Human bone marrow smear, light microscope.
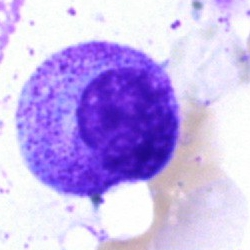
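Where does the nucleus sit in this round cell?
Off-centre, toward the right side.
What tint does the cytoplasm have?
A blue background tint.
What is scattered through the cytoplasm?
Many purple granules.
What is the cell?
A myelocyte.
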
